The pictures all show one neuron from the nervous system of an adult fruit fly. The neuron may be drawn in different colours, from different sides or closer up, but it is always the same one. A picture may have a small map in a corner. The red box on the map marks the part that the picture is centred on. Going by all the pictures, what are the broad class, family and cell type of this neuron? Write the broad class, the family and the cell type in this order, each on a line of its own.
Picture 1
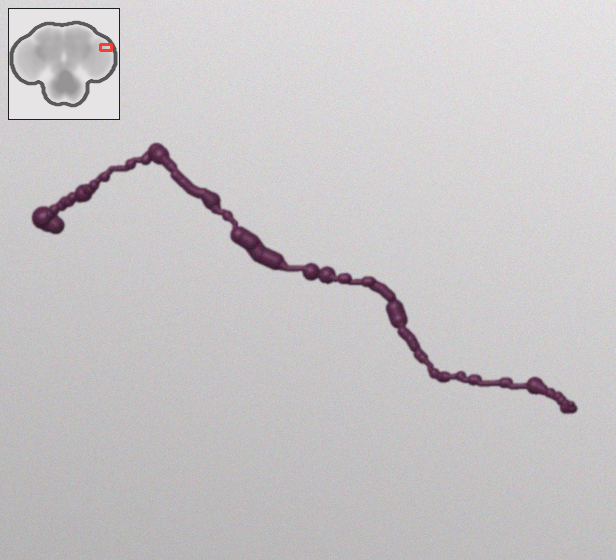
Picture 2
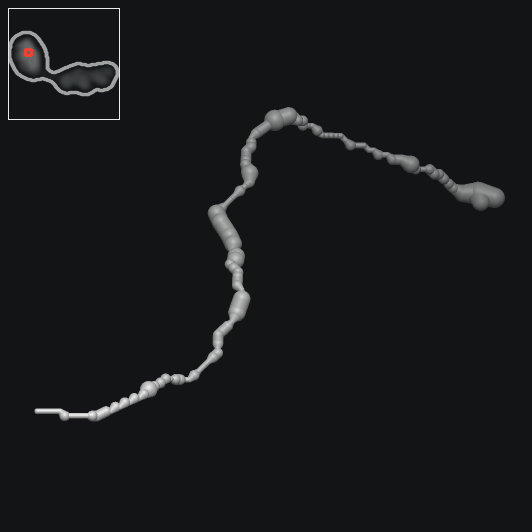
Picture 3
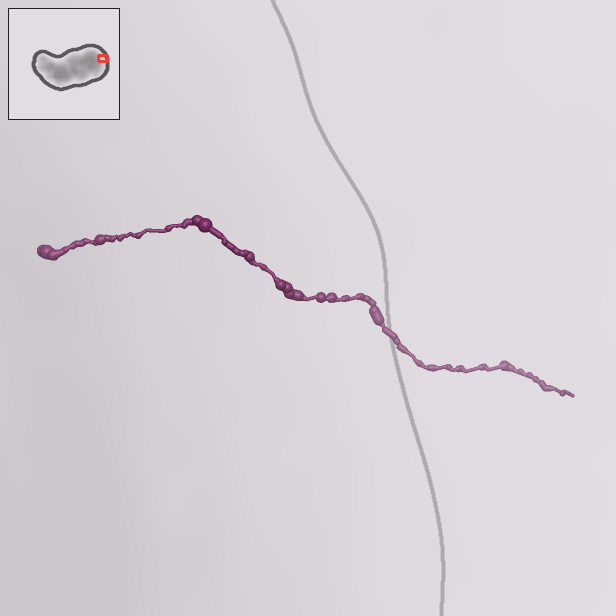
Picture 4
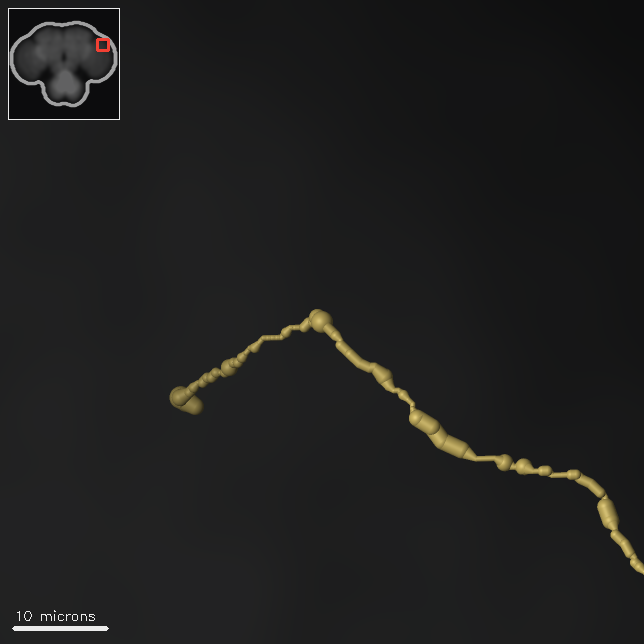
photoreceptor or other optic-lobe sensory neuron
class visual
R7p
